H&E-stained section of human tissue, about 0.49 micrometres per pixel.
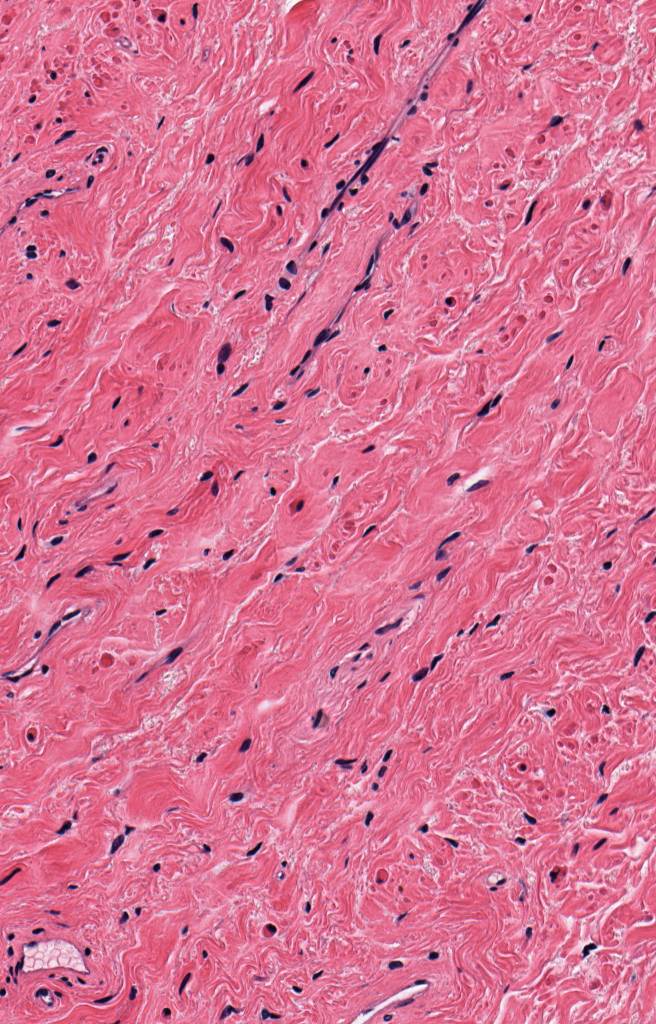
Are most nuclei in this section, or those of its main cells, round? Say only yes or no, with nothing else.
No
